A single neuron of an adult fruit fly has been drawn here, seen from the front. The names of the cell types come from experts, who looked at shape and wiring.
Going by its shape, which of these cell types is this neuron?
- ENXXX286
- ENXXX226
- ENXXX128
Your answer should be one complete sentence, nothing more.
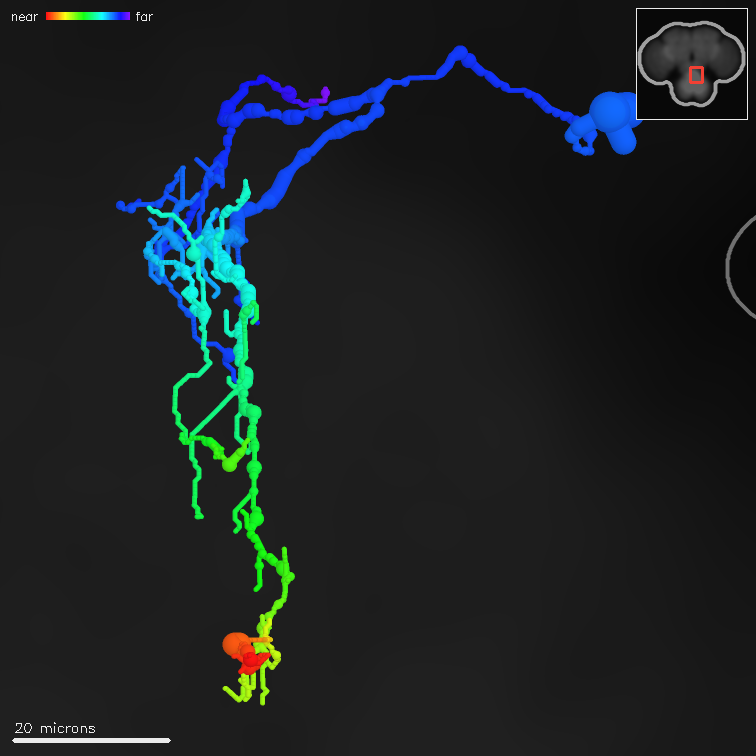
As a matter of cell type, the neuron is ENXXX226.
